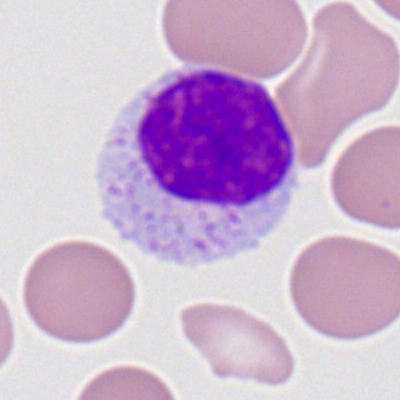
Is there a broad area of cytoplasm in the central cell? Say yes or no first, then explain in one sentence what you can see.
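Yes. Pale lilac-grey cytoplasm forms a broad crescent below and to the left of the nucleus.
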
